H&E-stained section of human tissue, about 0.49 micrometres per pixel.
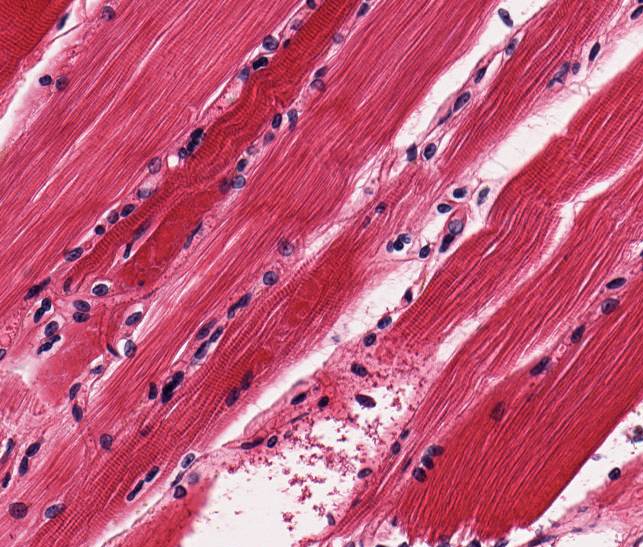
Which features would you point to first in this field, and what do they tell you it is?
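What you're looking at is skeletal muscle. Notice the fine transverse cross-striations along the fibres, which run parallel to one another from lower left to upper right across the whole field.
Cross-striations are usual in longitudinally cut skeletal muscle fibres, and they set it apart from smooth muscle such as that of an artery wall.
The fibre cytoplasm stains a deep red-pink, and many small dark oval nuclei sit in rows in the pale spaces between fibres.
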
